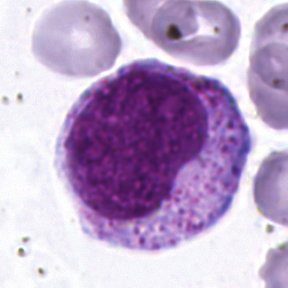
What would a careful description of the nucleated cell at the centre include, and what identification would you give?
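The nucleus isn't centred; it's pushed toward the upper left of the cell. On its lower right side there's a shallow indentation. The cytoplasm is a pale lilac-blue. Reddish-purple granules lie over the nucleus, too. This one is a promyelocyte.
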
